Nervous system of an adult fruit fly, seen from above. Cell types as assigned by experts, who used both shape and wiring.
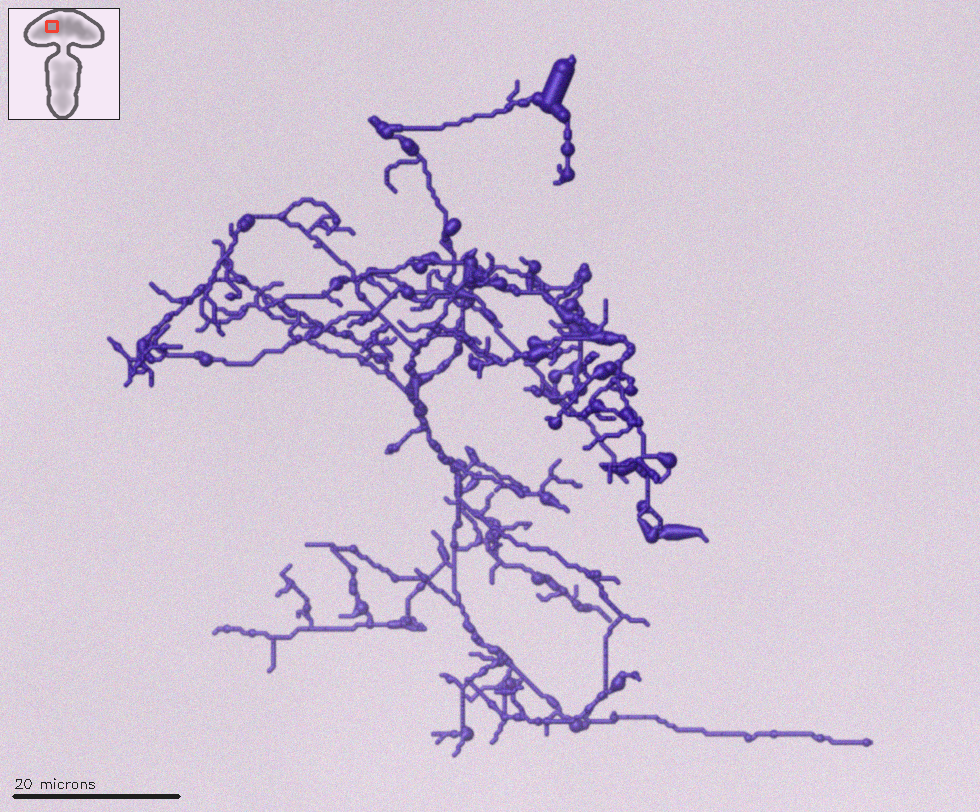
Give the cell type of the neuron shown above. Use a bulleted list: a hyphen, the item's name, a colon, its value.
- cell type: CB2285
